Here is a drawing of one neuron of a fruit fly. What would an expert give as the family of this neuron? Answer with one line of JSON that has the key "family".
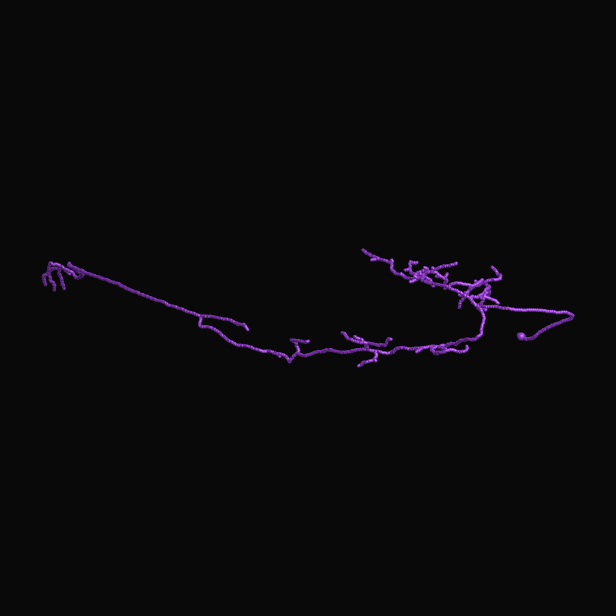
{"family": "hemilineage 19B"}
